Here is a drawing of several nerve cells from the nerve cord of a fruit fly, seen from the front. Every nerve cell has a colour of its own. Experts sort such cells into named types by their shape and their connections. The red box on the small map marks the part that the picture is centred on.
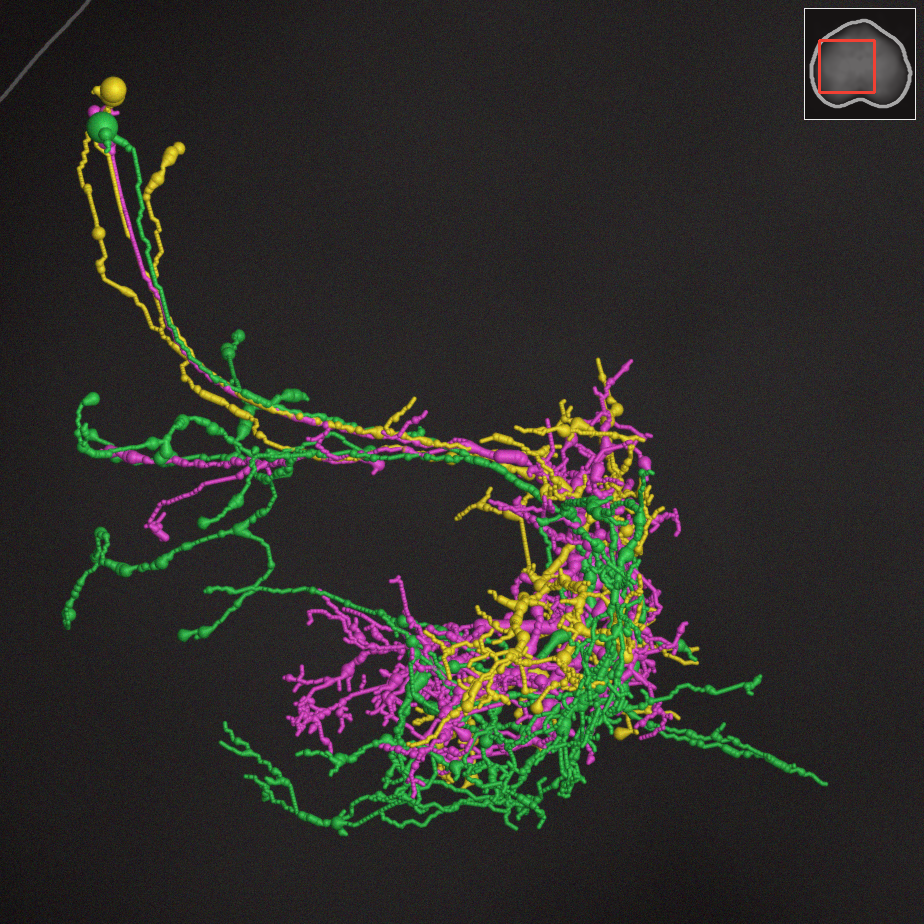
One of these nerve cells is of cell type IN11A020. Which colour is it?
magenta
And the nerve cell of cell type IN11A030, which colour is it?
yellow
